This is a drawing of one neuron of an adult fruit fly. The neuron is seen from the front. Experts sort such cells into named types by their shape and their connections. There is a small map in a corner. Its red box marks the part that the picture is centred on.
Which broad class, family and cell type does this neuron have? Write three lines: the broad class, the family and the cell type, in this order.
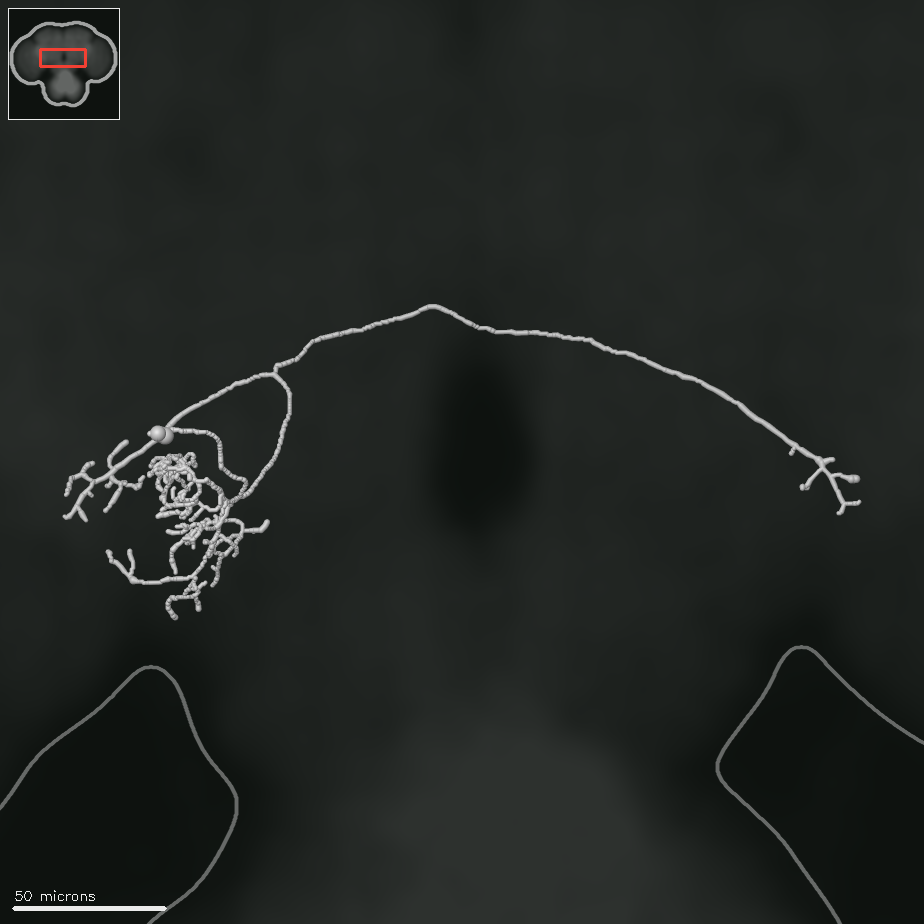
central-brain intrinsic neuron
hemilineage ALl1_ventral
CB1078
